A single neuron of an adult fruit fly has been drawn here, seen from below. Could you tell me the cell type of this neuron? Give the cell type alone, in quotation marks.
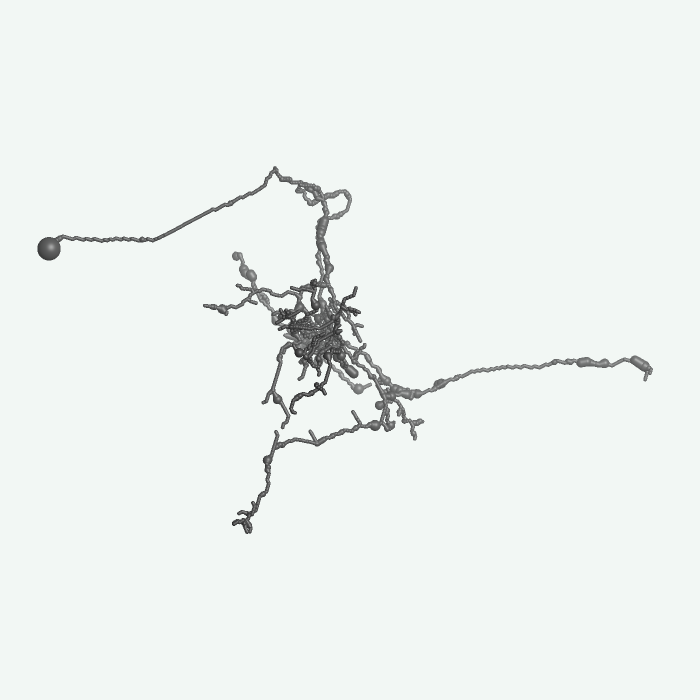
"SLP189_b"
